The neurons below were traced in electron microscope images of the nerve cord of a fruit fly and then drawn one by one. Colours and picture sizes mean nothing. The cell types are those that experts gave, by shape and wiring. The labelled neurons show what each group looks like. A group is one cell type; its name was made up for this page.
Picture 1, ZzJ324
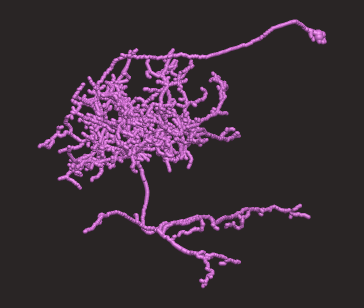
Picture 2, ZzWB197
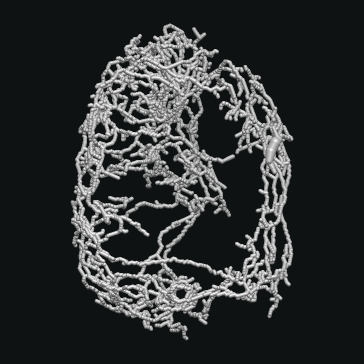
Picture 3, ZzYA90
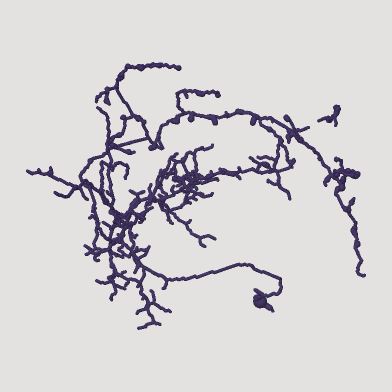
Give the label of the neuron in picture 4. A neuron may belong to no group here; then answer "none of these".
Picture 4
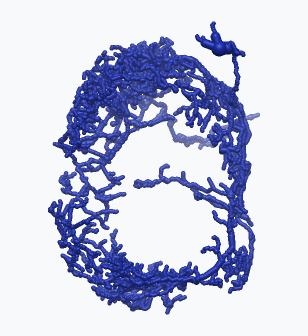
ZzWB197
